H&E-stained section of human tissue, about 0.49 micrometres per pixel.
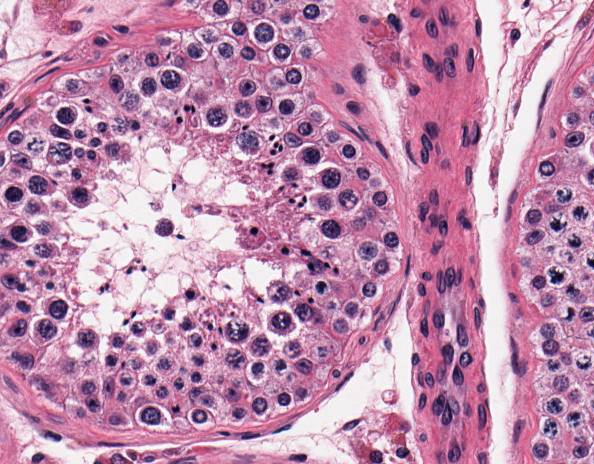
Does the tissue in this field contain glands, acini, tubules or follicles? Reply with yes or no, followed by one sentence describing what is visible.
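Yes. A large rounded tubule fills the left two-thirds of the field, and part of a second tubule lies at the right edge.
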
